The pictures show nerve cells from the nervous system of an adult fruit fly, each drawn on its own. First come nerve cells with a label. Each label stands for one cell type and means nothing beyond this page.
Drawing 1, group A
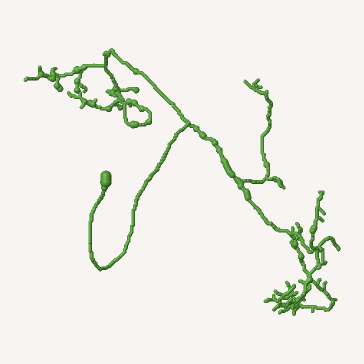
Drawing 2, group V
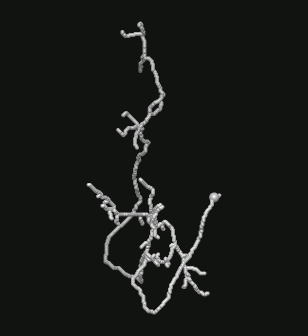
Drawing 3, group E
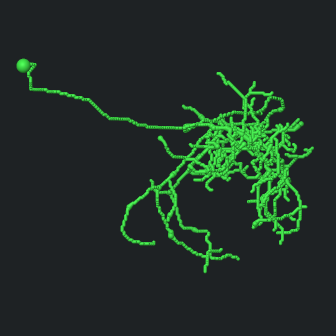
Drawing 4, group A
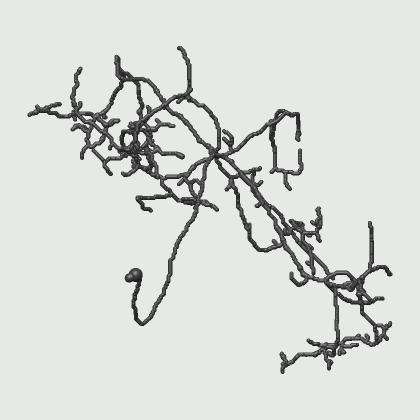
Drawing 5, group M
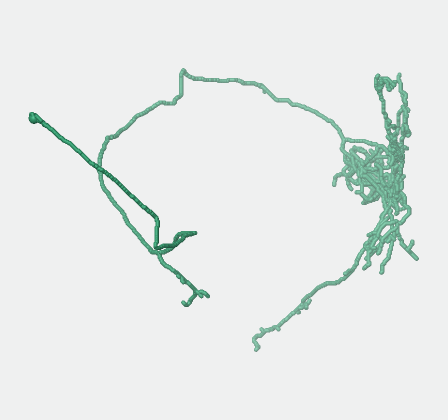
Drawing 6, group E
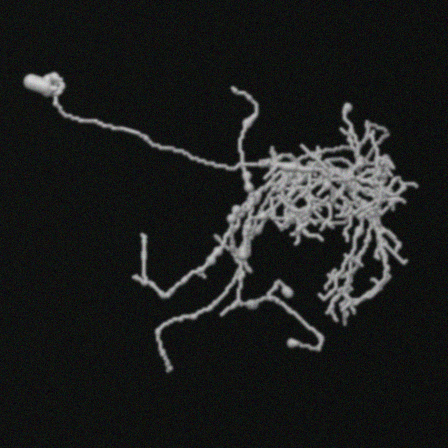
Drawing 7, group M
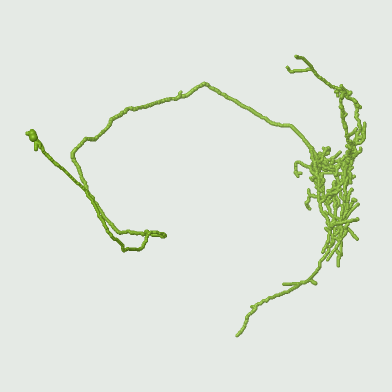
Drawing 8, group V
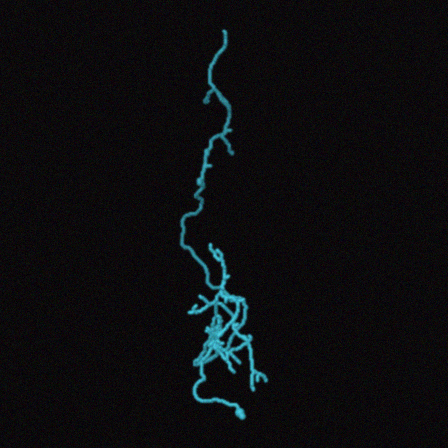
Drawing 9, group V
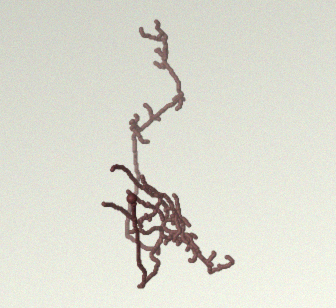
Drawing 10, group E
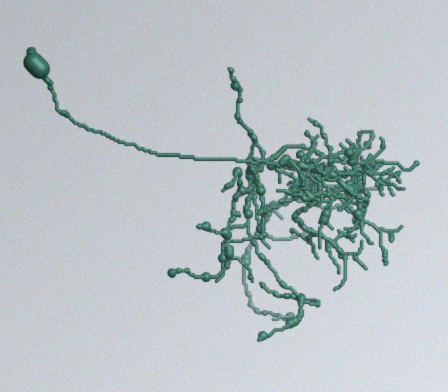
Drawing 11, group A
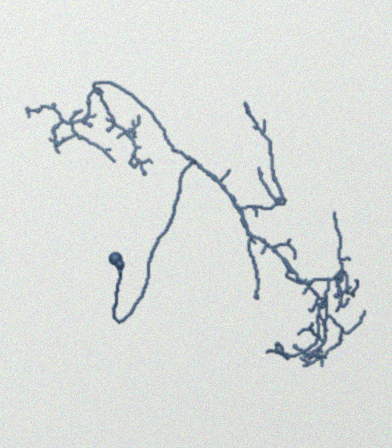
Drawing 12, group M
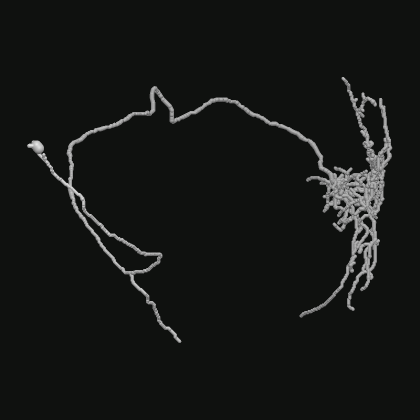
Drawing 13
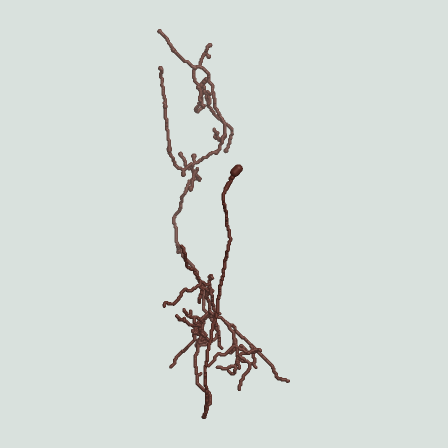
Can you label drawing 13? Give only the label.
group V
